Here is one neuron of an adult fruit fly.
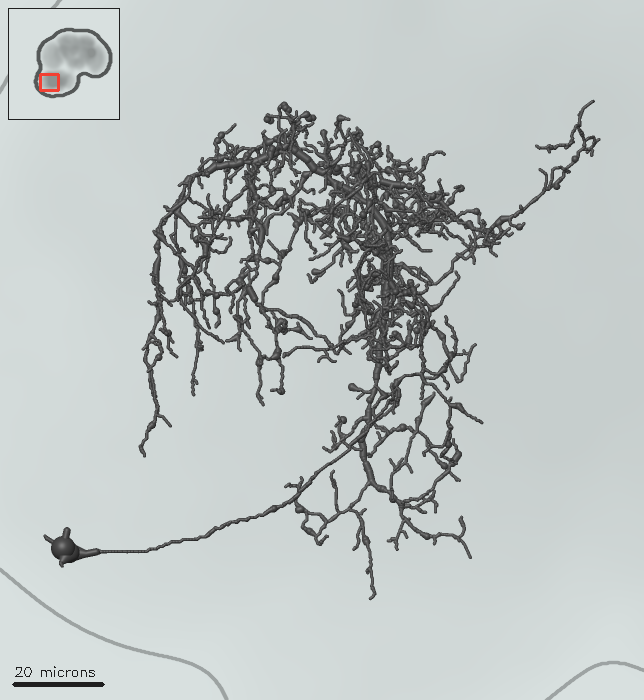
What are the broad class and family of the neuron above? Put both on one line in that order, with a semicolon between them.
nerve-cord intrinsic neuron; hemilineage 20A.22A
